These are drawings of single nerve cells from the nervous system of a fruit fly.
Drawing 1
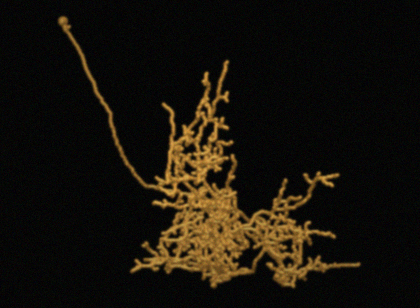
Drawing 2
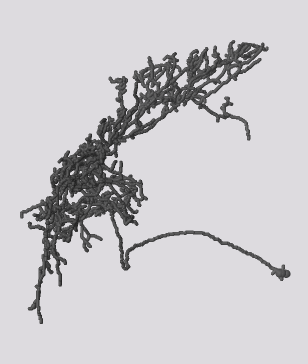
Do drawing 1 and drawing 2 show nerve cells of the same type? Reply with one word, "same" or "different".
same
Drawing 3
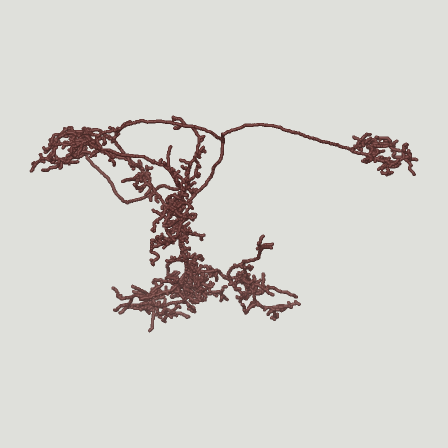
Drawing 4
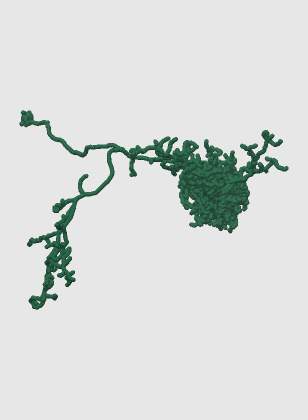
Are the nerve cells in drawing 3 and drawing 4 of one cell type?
different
